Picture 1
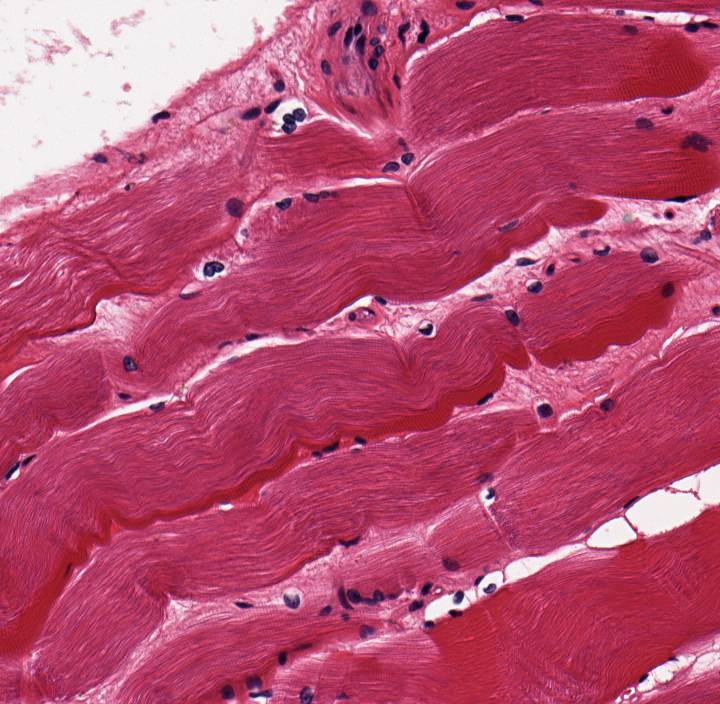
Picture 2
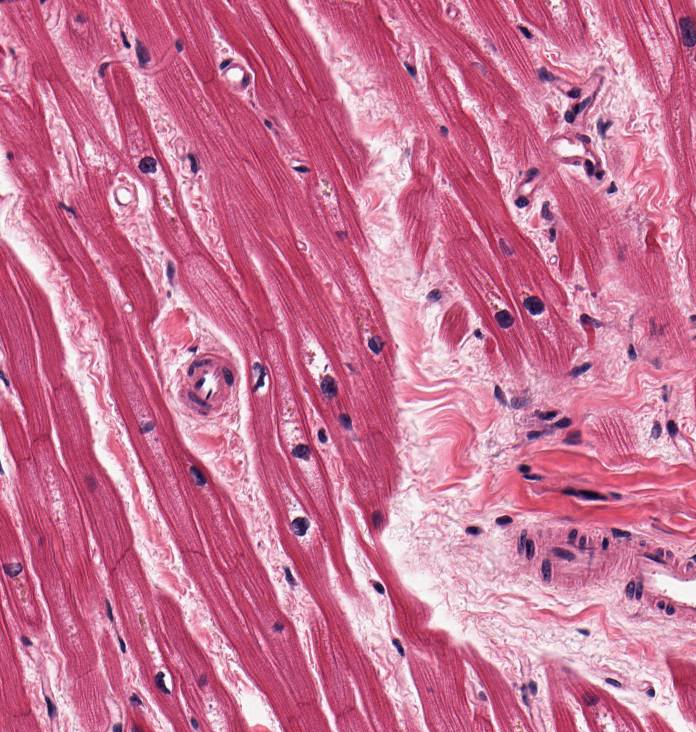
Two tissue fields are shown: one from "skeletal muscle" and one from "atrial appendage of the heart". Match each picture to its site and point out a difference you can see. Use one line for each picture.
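Picture 1 – skeletal muscle. The small dark nuclei lie at the edges of the fibres and in the spaces between them rather than in the fibre centres.
Picture 2 – atrial appendage of the heart. Each muscle fibre has oval nuclei placed centrally within the fibre.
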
